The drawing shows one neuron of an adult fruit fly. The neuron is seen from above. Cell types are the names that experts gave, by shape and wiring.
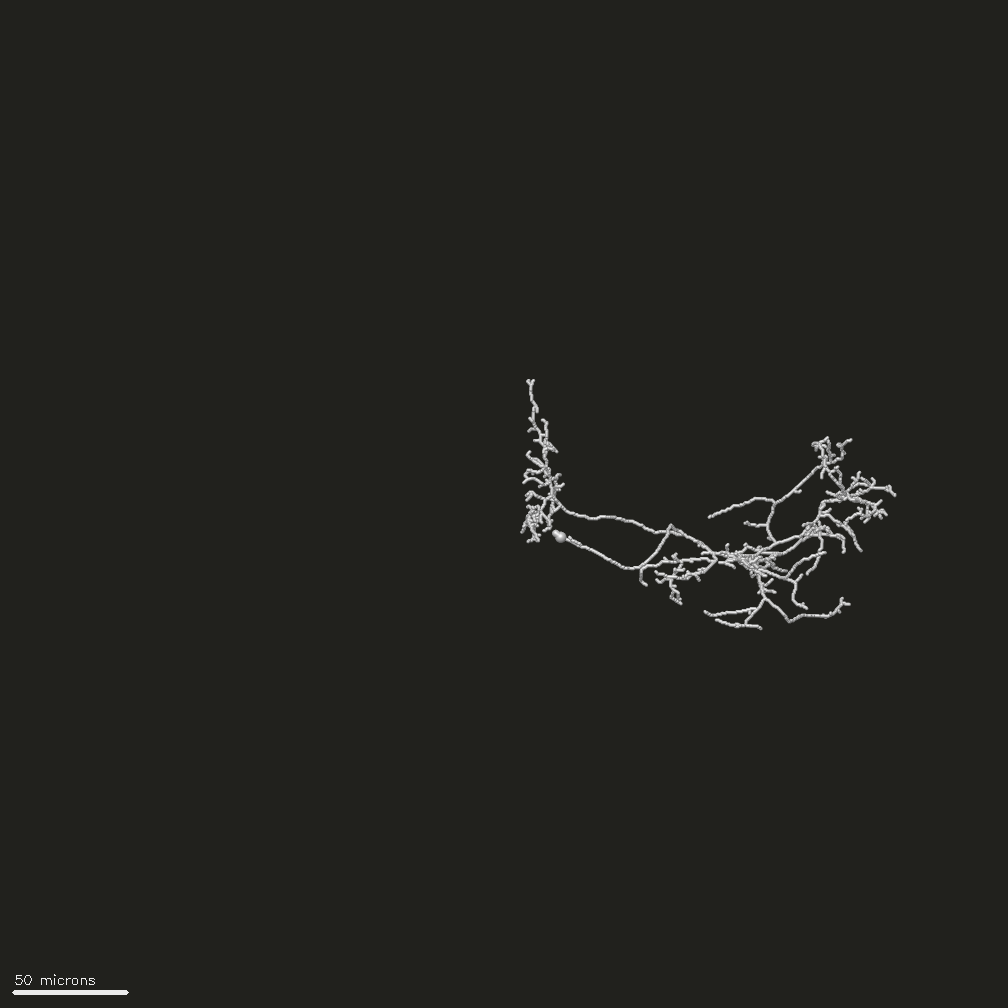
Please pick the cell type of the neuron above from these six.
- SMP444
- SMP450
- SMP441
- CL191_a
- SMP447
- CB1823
SMP444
